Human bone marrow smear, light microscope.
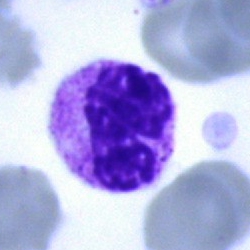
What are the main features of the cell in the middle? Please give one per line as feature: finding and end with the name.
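Outline: roughly round
Nuclear position: off-centre, toward the right side of the cell
Nuclear outline: irregular and folded, with clefts
Cytoplasm: a crescent on the left side, pinkish-lilac
Name: band neutrophil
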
